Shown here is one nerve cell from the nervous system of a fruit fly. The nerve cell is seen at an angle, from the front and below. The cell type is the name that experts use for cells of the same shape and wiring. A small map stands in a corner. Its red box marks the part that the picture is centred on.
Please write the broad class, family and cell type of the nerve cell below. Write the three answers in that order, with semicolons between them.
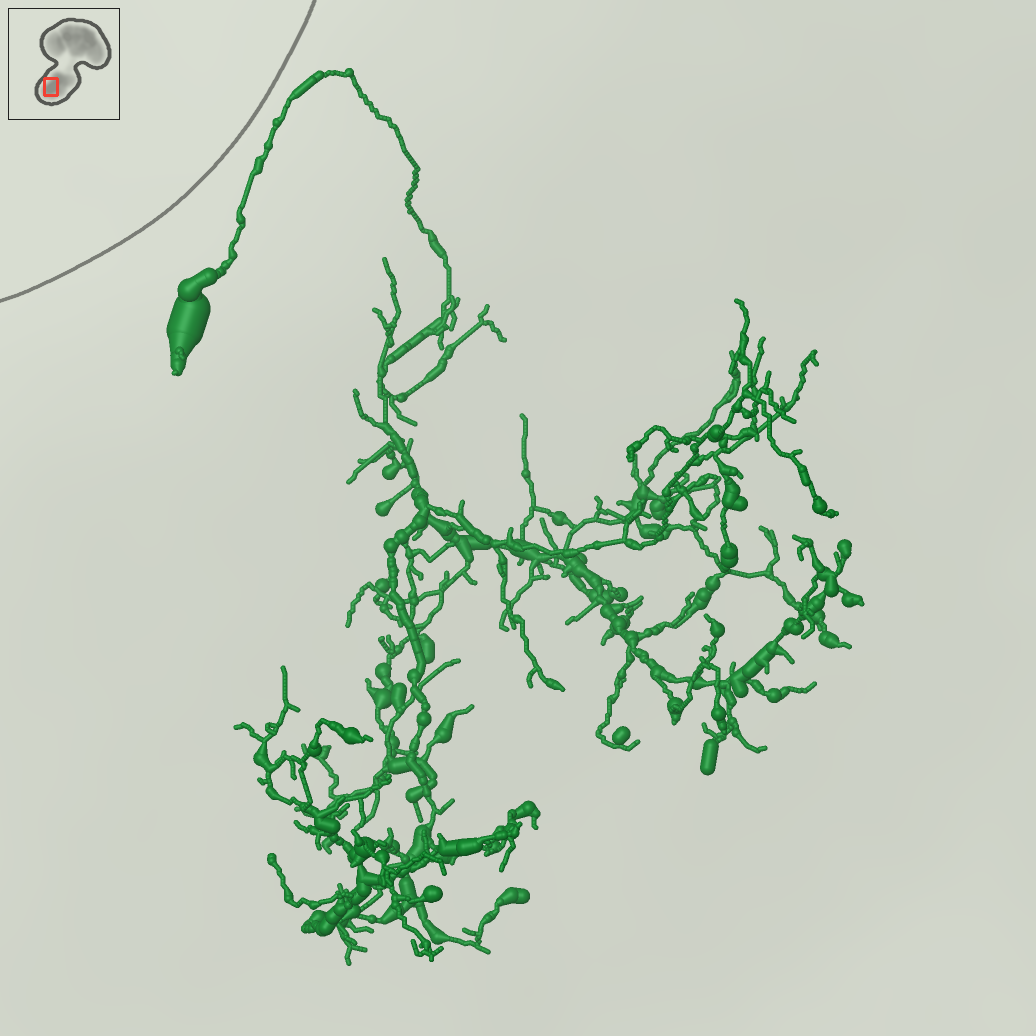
nerve-cord intrinsic neuron; hemilineage 19A; IN19A048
